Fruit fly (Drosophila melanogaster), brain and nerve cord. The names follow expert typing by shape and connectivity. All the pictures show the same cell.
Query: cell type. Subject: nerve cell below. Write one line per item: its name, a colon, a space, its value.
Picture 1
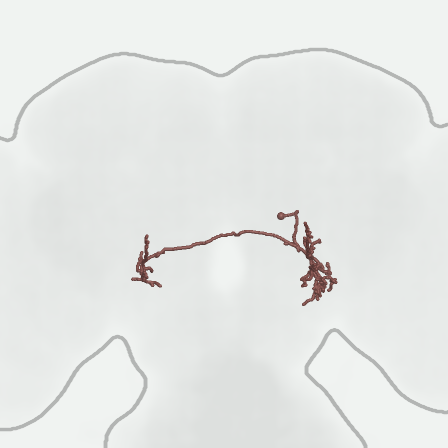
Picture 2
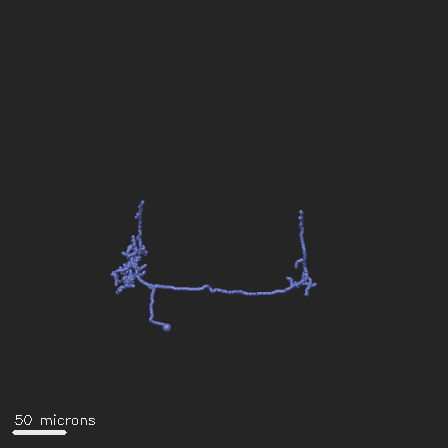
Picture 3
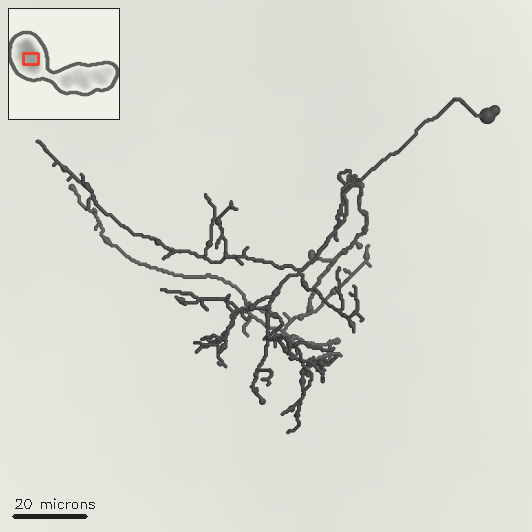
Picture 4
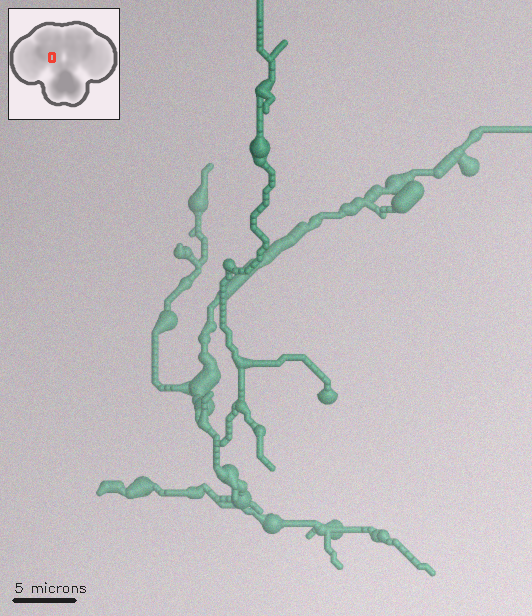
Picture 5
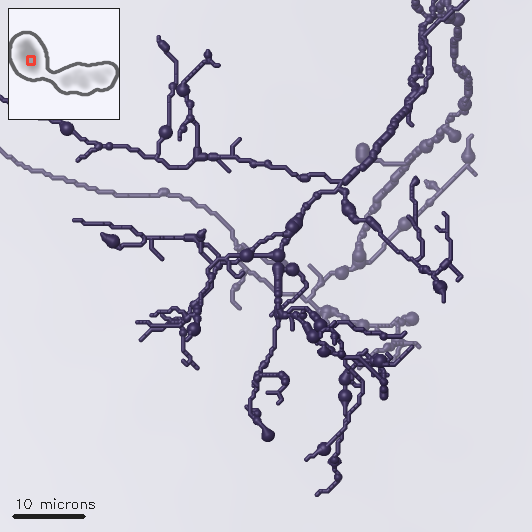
cell type: CB1047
